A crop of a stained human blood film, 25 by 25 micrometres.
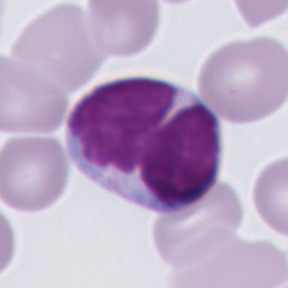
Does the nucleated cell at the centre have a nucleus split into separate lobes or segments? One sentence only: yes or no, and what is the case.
Yes, this cell has a nucleus made up of distinct lobes or segments.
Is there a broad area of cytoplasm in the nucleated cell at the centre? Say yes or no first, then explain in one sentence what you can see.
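No. The cytoplasm is scant, pale grey-blue and mostly in a crescent at the lower left.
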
